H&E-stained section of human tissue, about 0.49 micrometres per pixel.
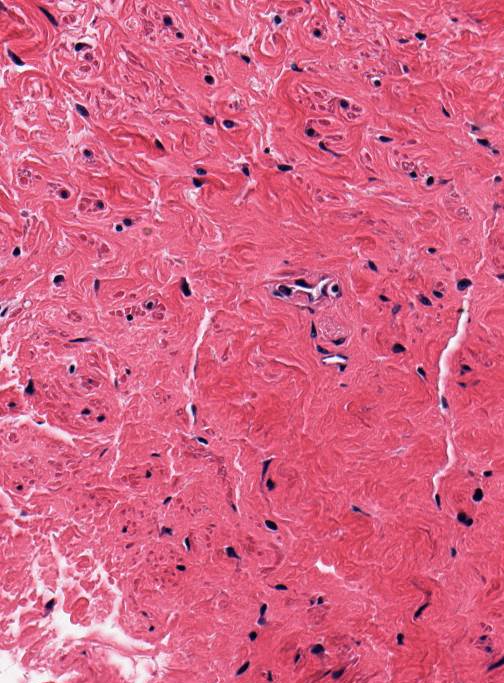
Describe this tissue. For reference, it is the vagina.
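Densely packed, deeply eosinophilic collagen bundles fill the whole field, wavy and interlacing in many directions. The nuclei are few and scattered: small, dark, and spindle to oval in shape. Near the centre there's a small thin-walled vessel with a narrow lumen.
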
